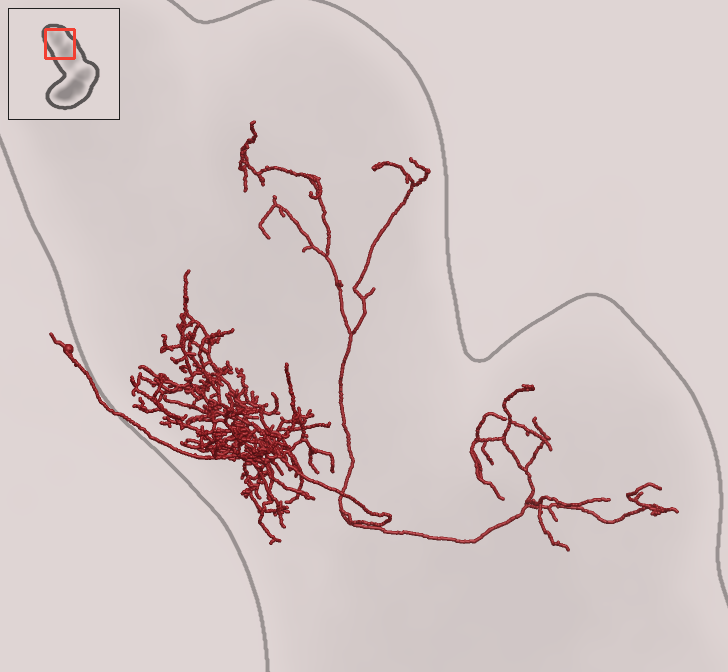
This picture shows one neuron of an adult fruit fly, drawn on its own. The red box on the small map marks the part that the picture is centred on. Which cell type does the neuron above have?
IN18B015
